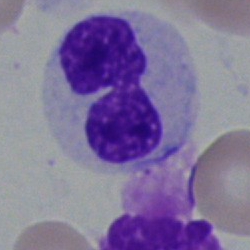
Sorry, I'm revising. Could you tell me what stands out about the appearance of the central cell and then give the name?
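Looking at the chromatin first: dark purple, clumped, with small pale spots scattered through it. I can't make out any nucleoli in the nucleus. The cytoplasm is pale grey-blue, a moderately wide rim that is widest on the right, and I see no granules in it. So this is a segmented neutrophil.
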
